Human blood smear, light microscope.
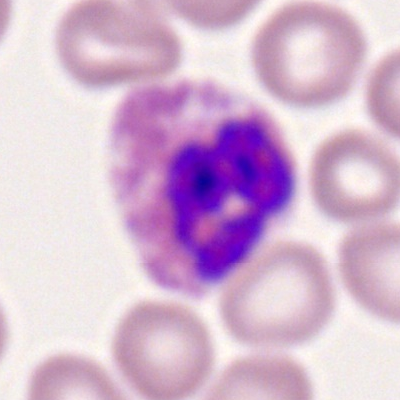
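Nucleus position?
Toward the right side; most of the cytoplasm lies to the left.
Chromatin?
Dense, dark purple.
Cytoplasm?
Plentiful, pale pinkish-lilac.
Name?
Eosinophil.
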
